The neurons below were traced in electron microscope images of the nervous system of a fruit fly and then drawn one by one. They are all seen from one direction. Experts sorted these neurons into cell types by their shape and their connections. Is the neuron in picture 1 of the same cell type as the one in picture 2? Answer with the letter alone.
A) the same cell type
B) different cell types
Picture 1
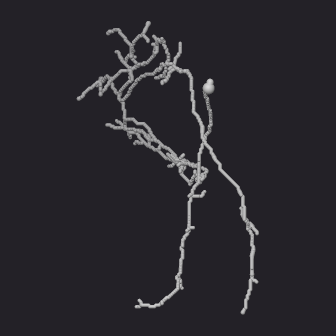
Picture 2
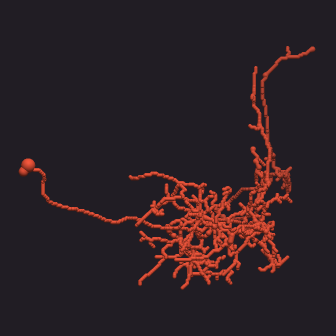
B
